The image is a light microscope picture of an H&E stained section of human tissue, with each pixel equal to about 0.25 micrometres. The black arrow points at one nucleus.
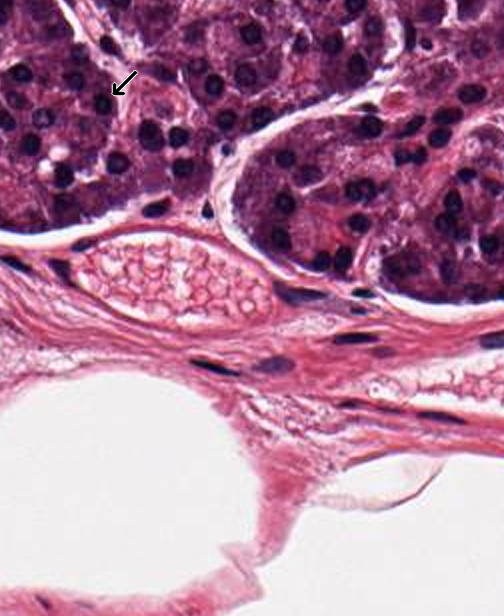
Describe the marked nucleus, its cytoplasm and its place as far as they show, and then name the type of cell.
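The nucleus is round and stains darkly and fairly evenly, with no clear inner detail at this scale. Its nucleus is about the same size as the nuclei of the neighbouring cells. The cell lies crowded among many similar cells with similar round dark nuclei, forming a compact cluster that is separated from the neighbouring cluster by a thin pale strand of fibres. Type of cell: pancreatic acinar cell.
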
